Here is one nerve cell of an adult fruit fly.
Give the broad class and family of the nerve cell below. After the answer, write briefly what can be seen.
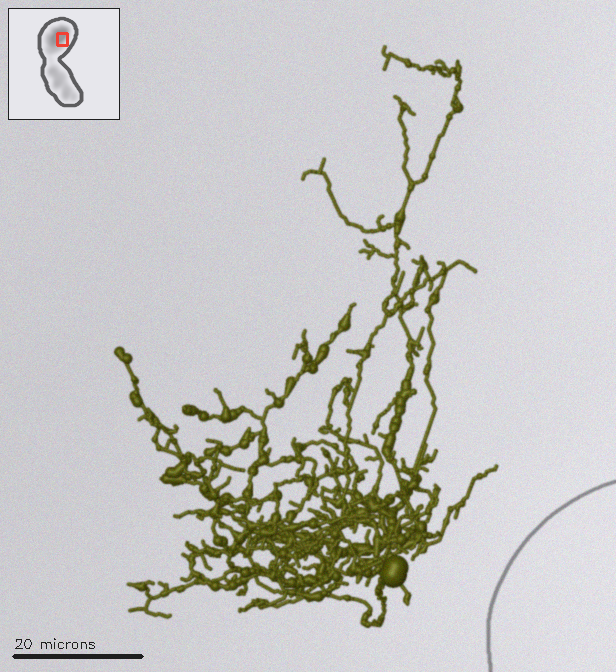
Its broad class is central-brain intrinsic neuron. The family is hemilineage SLPpl2. By the scale bar it is about 90 microns tall in this view. In this view it is taller than it is wide.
